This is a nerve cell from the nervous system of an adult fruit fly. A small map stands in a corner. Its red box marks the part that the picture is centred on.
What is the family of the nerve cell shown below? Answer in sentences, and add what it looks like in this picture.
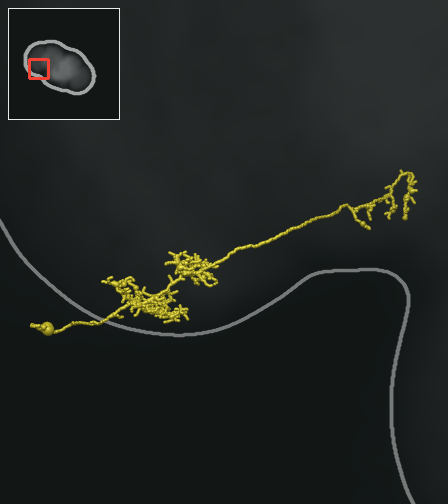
The family is Tm. This is an optic-lobe intrinsic neuron. The picture shows dozens of branch ends. As drawn here it is wider than it is tall.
